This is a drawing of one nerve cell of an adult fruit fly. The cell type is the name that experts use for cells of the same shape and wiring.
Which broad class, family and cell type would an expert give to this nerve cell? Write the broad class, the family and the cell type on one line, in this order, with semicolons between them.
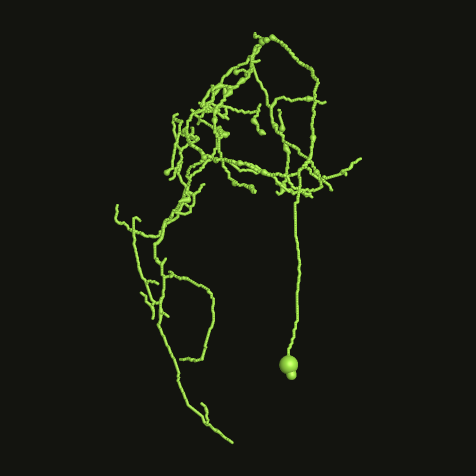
central-brain intrinsic neuron; hemilineage LHp2; CB3308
